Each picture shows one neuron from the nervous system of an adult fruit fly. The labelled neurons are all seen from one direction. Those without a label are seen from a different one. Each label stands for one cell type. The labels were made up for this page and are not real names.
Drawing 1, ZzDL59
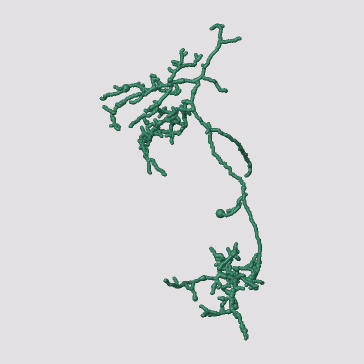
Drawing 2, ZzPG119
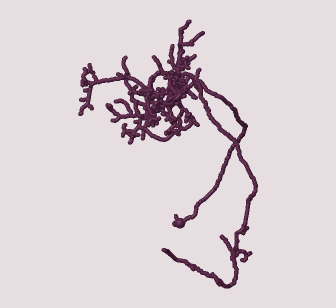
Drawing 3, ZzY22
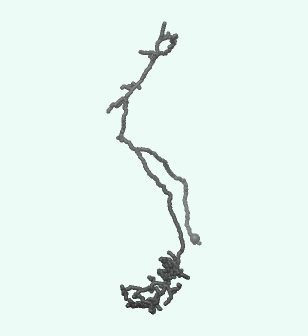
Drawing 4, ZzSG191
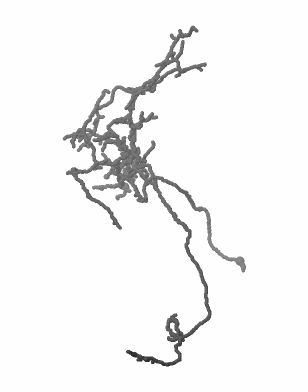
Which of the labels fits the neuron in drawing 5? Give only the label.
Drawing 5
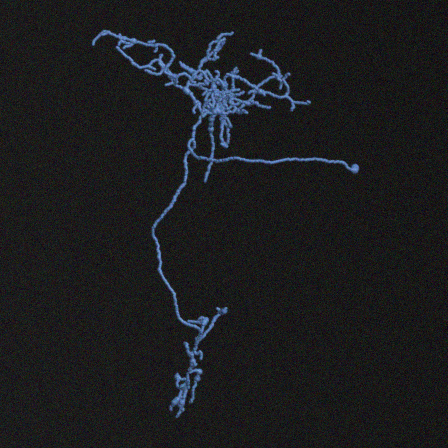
ZzSG191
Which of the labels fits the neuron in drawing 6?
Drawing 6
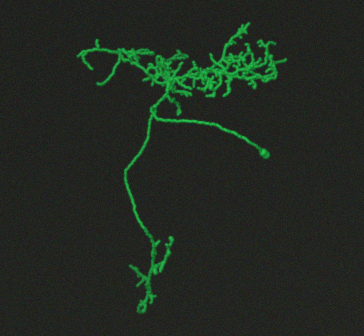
ZzPG119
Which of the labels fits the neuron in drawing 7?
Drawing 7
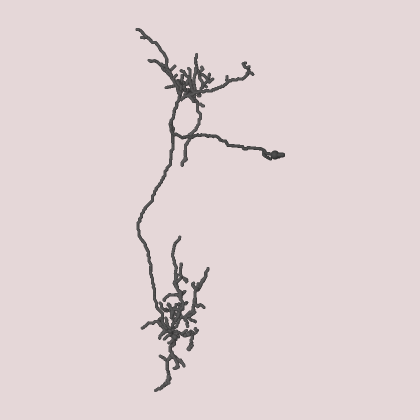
ZzDL59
